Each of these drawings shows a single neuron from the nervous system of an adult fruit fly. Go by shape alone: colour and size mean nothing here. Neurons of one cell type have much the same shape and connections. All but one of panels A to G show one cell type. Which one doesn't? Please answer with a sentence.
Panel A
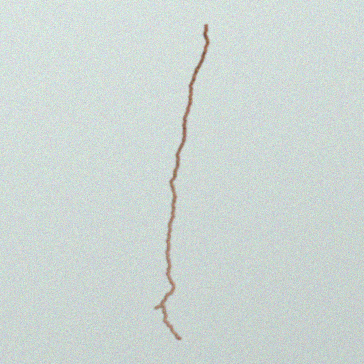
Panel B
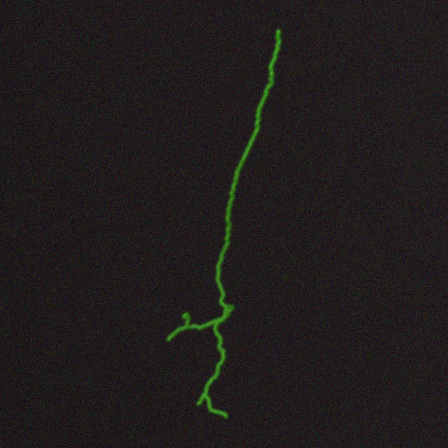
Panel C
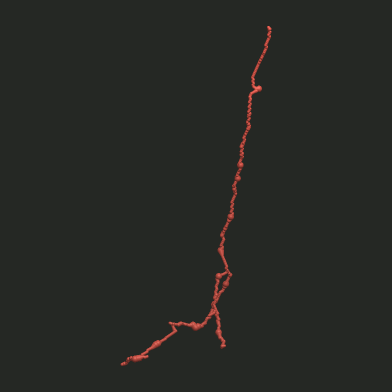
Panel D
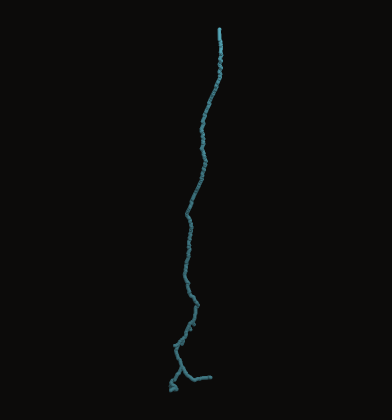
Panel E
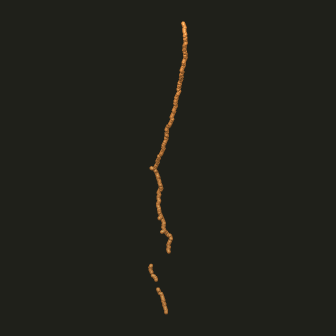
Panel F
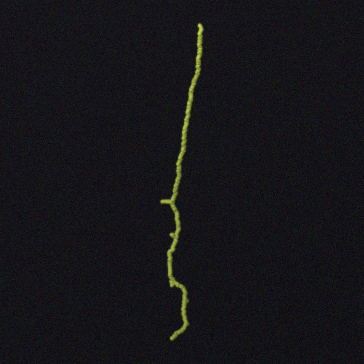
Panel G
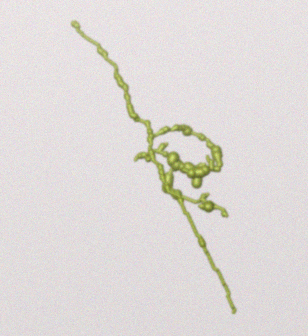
Panel G shows a neuron of another cell type.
